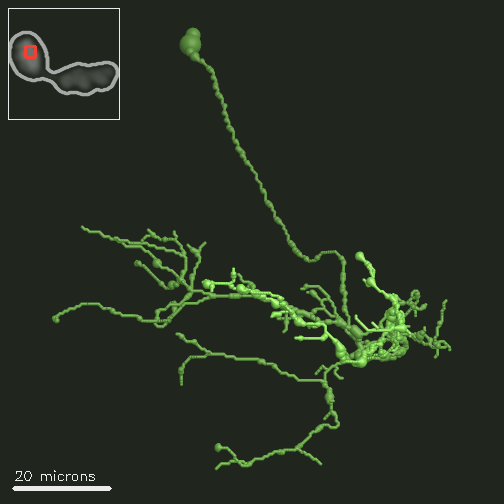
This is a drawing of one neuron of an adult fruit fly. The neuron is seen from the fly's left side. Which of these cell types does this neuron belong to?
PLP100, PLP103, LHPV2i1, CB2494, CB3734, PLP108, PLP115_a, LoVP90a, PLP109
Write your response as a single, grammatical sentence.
This neuron is an instance of the cell type PLP108.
